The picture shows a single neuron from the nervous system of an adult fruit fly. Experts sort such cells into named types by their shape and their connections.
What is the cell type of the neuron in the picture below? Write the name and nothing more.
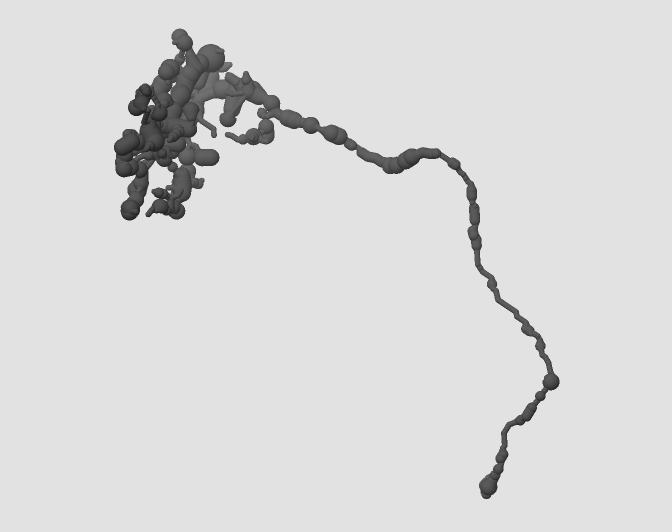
TRN_VP3a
